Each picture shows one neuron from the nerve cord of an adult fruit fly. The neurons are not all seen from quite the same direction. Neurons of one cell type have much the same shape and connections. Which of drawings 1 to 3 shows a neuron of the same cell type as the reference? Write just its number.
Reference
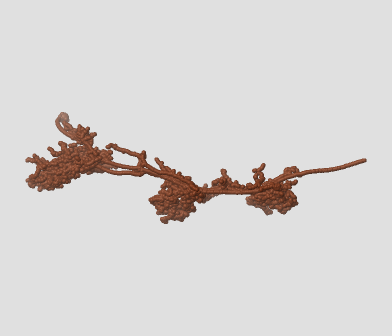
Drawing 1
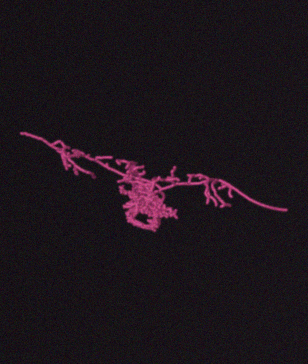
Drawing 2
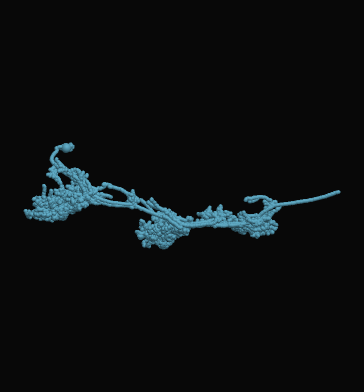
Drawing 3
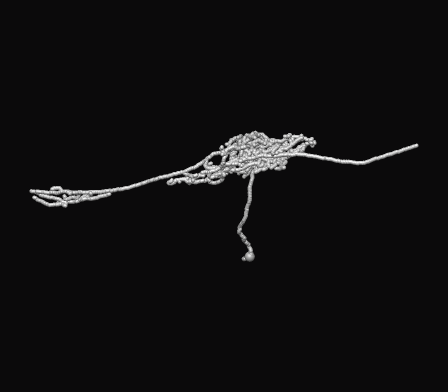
2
